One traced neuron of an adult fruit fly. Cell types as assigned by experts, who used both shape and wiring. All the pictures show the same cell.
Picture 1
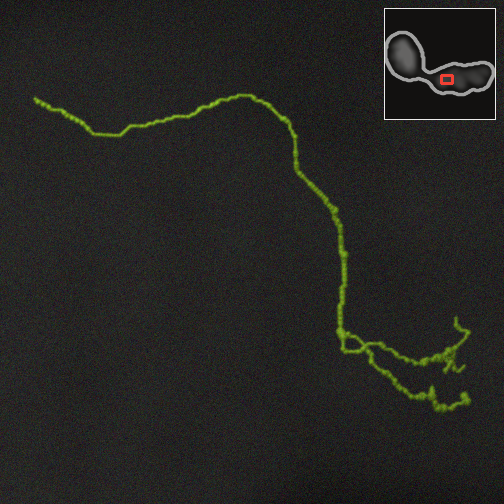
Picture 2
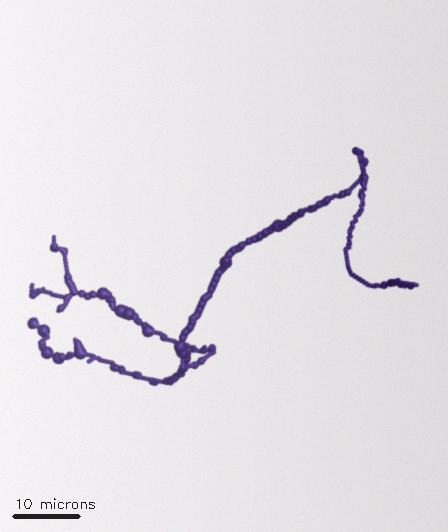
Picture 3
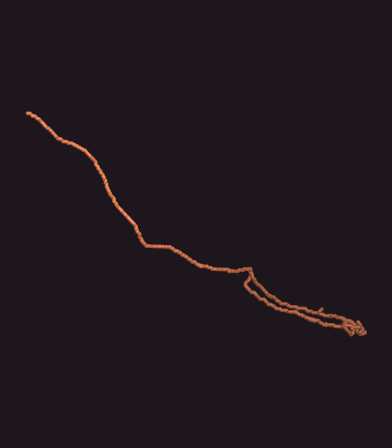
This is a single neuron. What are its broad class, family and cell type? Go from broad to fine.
sensory neuron entering the nerve cord; class gustatory; WG1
